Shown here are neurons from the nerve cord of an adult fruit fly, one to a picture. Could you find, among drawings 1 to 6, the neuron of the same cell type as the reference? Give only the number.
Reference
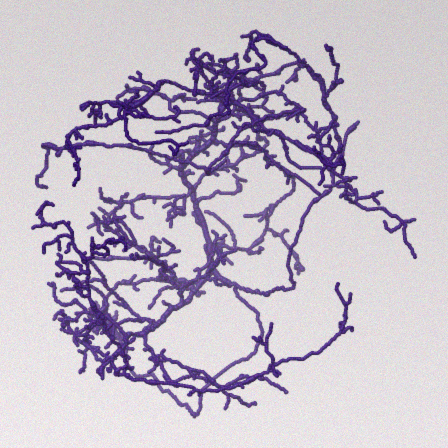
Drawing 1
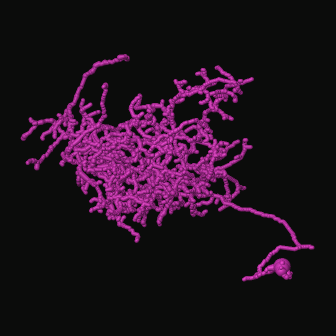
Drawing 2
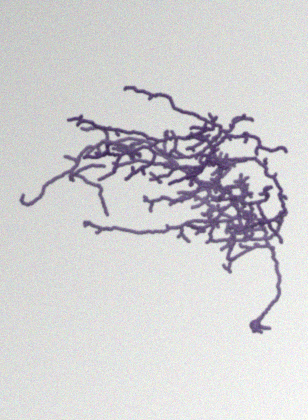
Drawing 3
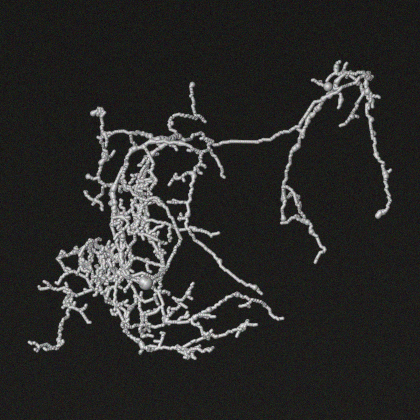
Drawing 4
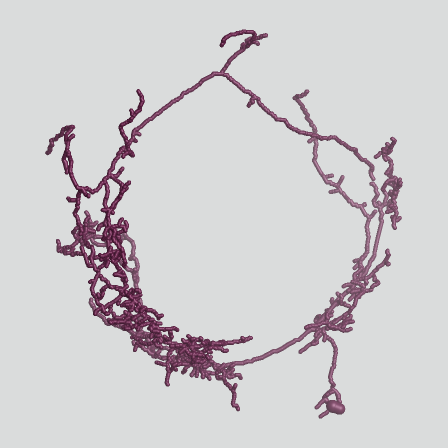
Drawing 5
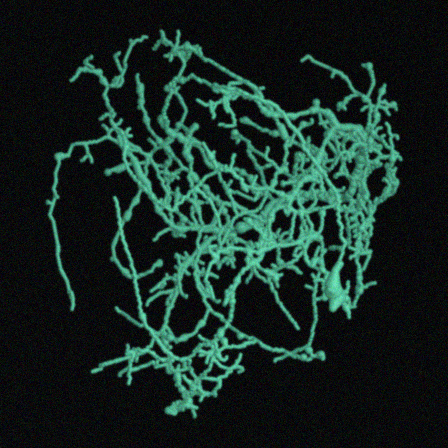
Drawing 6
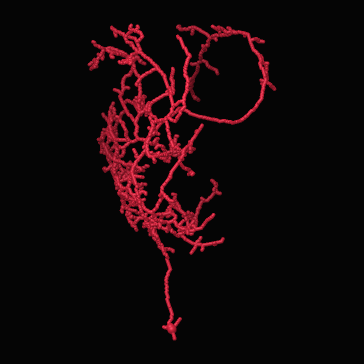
5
